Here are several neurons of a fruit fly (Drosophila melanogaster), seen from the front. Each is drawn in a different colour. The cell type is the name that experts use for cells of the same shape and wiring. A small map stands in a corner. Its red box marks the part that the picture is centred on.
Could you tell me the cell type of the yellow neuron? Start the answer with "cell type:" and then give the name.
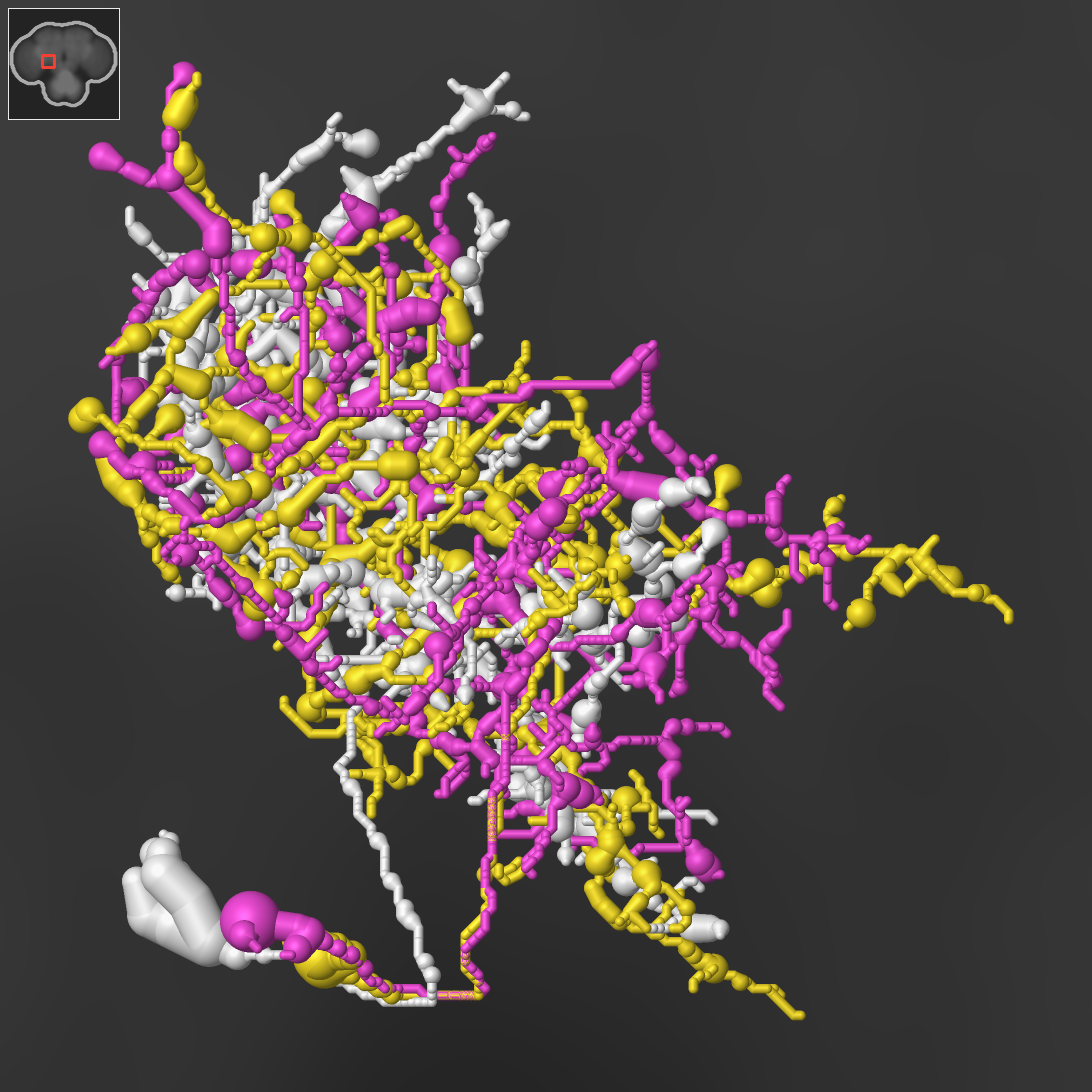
cell type: WED055_a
